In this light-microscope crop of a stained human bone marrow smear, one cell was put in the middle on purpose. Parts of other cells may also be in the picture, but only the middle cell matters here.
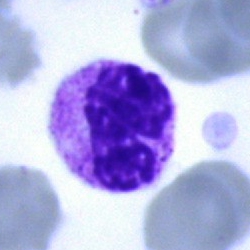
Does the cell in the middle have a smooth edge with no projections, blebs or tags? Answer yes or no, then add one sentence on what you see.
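Yes. The cell surface shows no projections.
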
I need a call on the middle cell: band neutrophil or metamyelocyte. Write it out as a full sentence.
This crop has a band neutrophil at its centre.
